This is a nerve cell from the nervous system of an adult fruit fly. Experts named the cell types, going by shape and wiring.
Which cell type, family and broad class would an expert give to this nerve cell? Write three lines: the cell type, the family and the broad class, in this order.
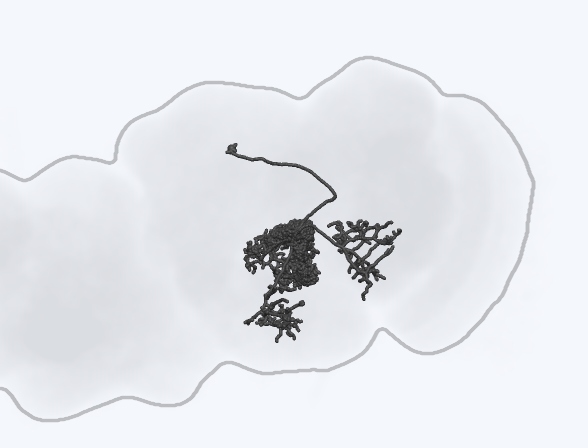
ALBN1
class ALLN
central-brain intrinsic neuron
